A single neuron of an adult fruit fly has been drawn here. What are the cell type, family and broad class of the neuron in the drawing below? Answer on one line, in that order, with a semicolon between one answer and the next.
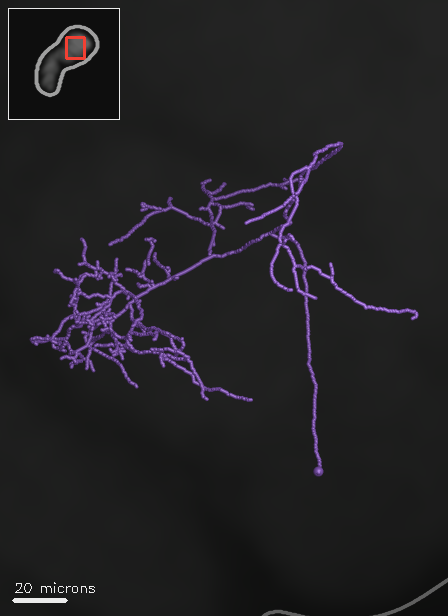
WED128; hemilineage VLPp2; central-brain intrinsic neuron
